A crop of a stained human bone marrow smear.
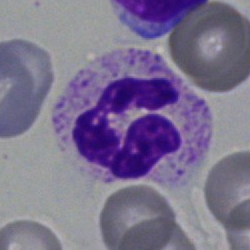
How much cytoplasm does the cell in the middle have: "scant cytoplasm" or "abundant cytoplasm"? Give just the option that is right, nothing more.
Abundant cytoplasm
